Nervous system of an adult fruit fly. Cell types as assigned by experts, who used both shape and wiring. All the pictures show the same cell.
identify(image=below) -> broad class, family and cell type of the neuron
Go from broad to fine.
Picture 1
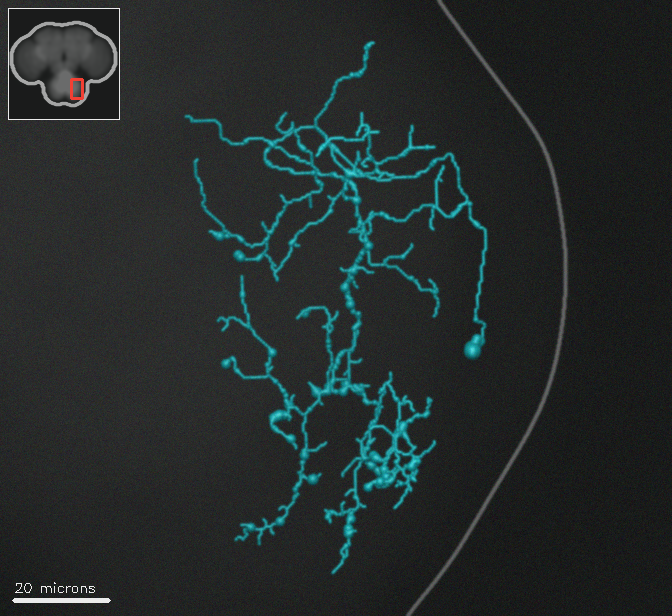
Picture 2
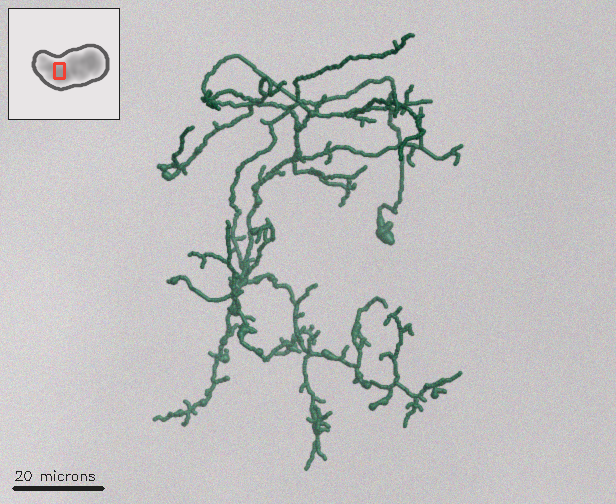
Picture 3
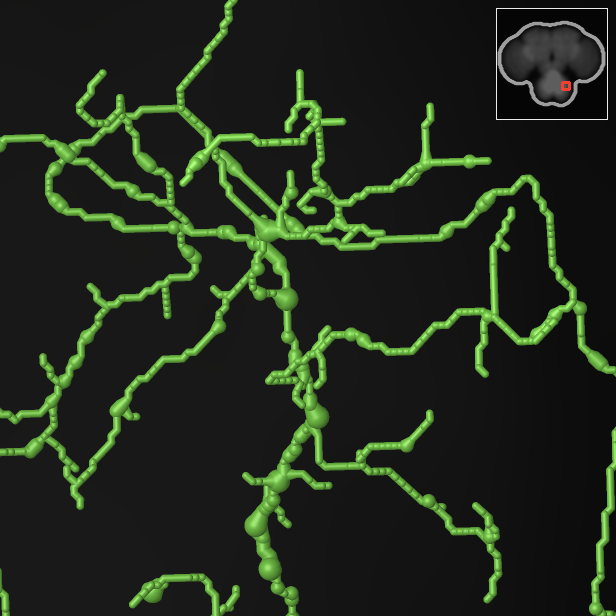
nerve-cord intrinsic neuron; hemilineage 19A; IN19A113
